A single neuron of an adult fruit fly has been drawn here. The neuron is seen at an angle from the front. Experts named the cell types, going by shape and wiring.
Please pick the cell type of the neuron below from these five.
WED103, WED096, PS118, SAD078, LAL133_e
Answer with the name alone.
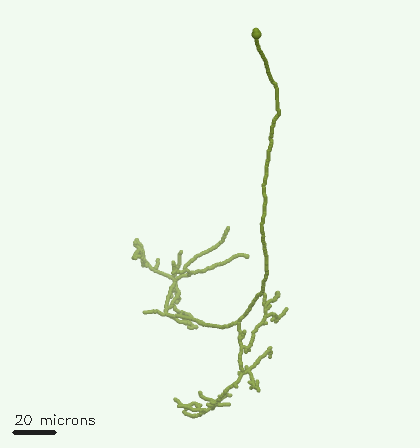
WED103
